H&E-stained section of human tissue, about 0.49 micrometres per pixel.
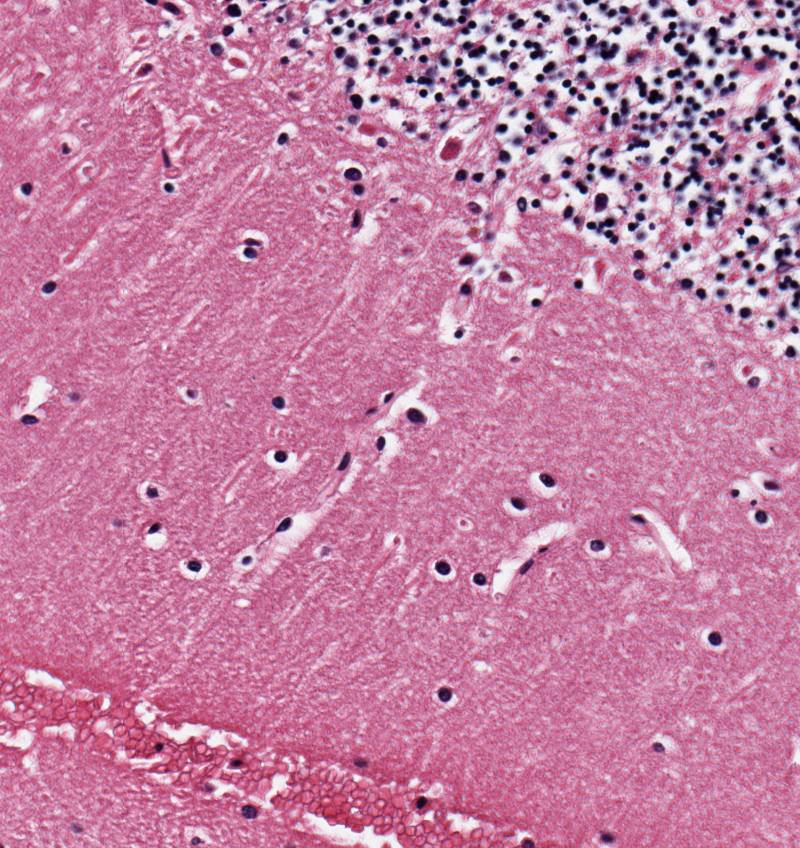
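Cerebellum, haematoxylin and eosin. A densely cellular zone of closely packed small, round, darkly stained nuclei with scant visible cytoplasm occupies the upper right corner. The remainder is a pale pink, sparsely cellular, finely fibrillary matrix without glands, epithelium or collagen bundles, in which scattered cells have small round dark nuclei, many surrounded by a clear halo.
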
